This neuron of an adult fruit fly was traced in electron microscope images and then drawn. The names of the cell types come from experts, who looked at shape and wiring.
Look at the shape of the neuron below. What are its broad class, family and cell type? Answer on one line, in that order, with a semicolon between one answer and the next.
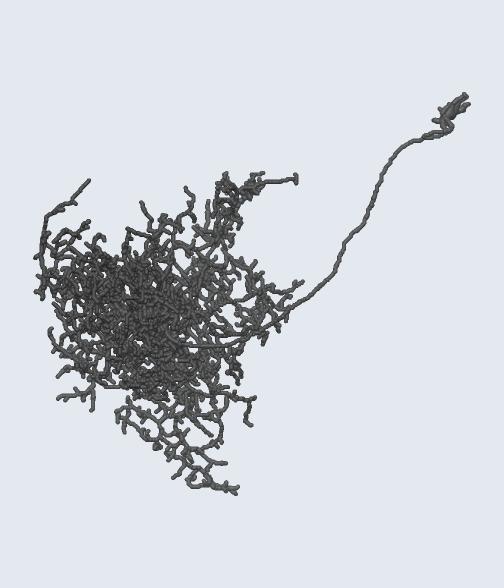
central-brain intrinsic neuron; hemilineage VLPp1; AVLP542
